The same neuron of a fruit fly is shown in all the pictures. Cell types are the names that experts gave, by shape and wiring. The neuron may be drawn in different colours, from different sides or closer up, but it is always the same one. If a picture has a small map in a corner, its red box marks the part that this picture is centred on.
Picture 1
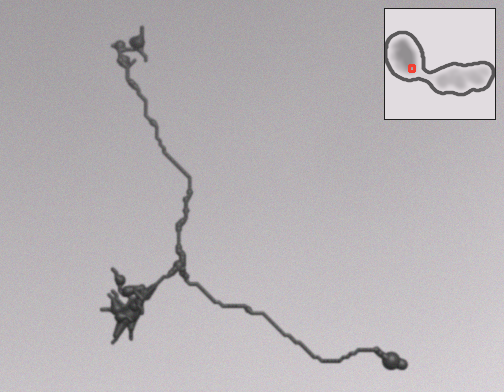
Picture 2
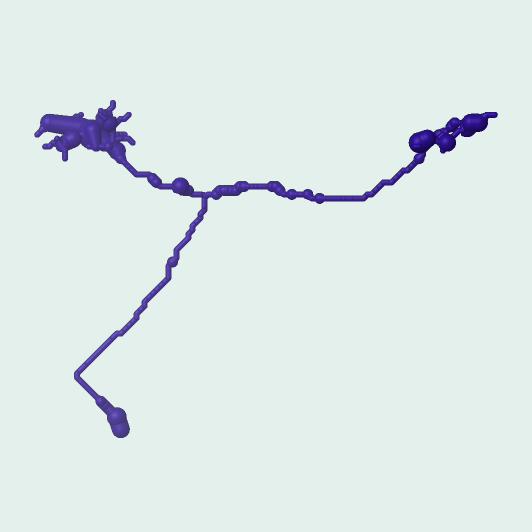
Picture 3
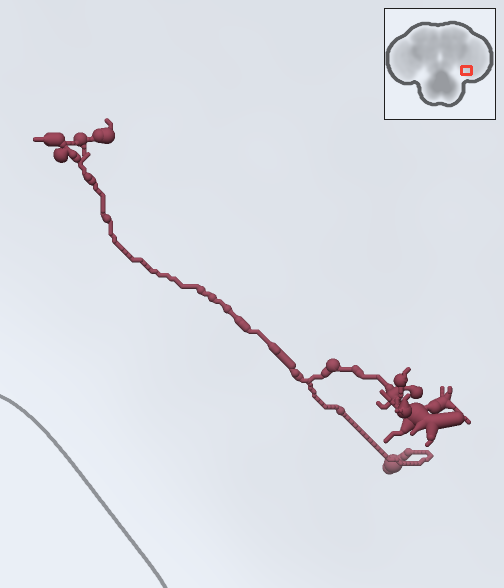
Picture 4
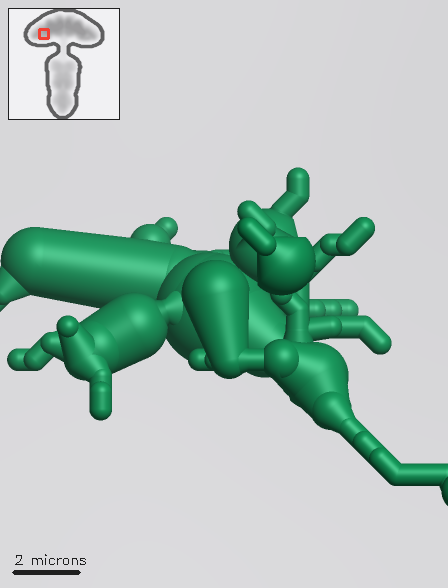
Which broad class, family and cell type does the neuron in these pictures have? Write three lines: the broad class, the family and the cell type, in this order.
optic-lobe intrinsic neuron
T
T3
